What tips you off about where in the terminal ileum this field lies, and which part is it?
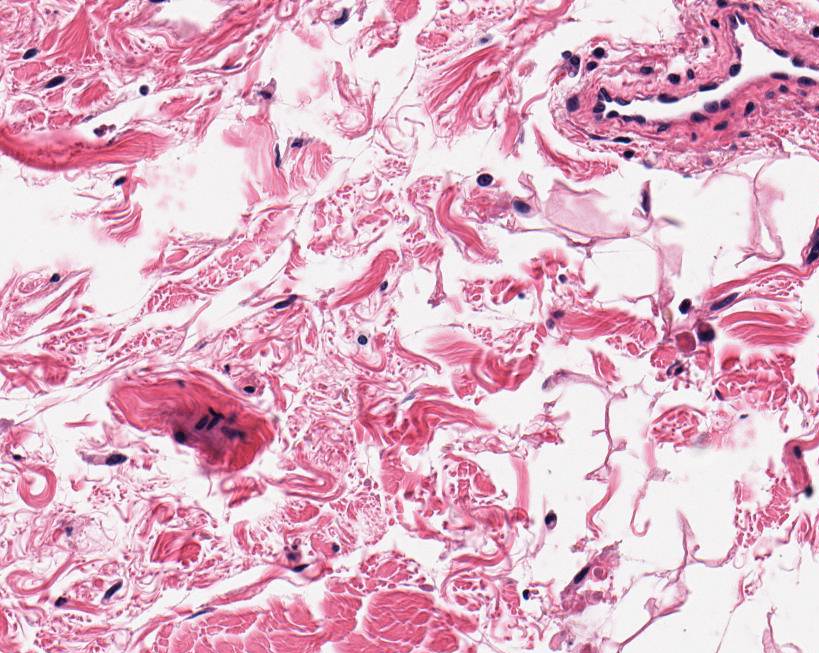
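That's dense connective tissue. What settles it is the collagen: the pink bundles are wavy and run in many different directions.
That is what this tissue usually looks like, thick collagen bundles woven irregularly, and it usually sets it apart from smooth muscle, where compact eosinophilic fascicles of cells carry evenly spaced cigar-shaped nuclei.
The bundles here are loosely arranged, with wide clear spaces between them. And there's no epithelium or fat cells anywhere in the field.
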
